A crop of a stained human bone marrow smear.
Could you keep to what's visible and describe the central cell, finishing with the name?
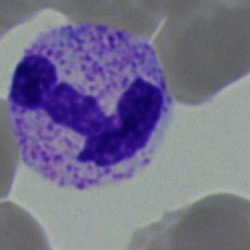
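The outline of the cell is round and smooth. Its chromatin is dark purple and densely clumped. No nucleoli can be seen in the nucleus. The cytoplasm is plentiful and pale lilac. The cell is a segmented neutrophil.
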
